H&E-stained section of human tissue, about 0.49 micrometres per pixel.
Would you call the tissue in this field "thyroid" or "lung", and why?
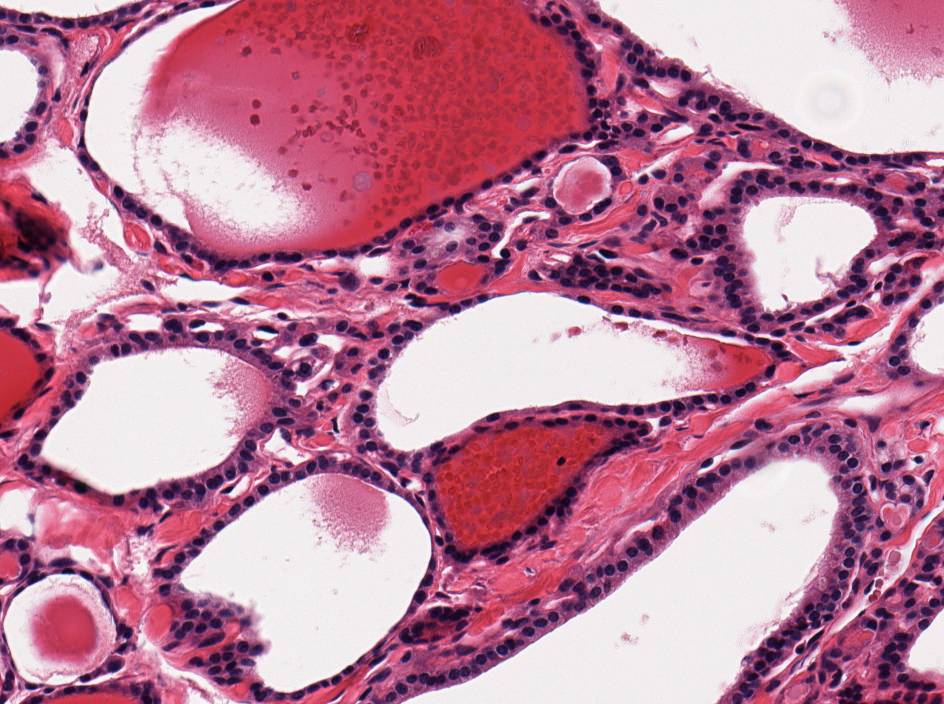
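This is thyroid. Its follicles are lined by a single layer of low cuboidal epithelial cells.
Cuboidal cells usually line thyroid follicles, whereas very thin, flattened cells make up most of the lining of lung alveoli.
The large follicle at the upper left and a smaller one just below the centre are filled with dense, deep red-pink material.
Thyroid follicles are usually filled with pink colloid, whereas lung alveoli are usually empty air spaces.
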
